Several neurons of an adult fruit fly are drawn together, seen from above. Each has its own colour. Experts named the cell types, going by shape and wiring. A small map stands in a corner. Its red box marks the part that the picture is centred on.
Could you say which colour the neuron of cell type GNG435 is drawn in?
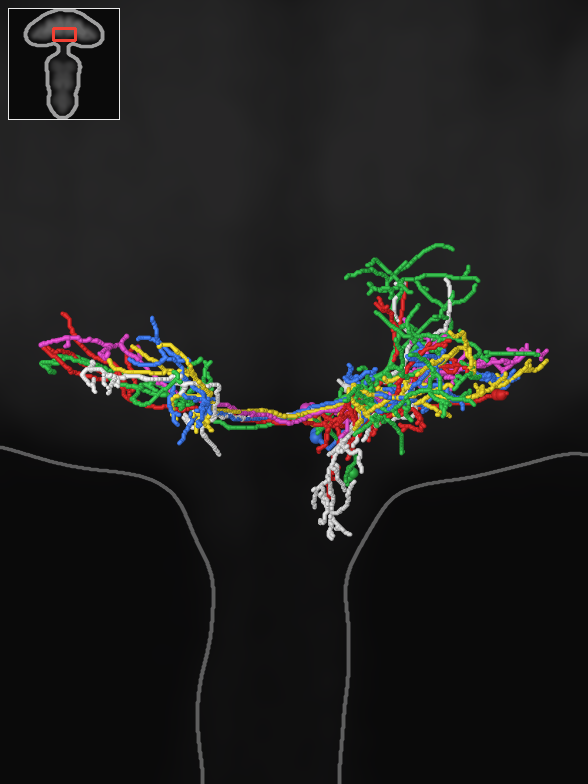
red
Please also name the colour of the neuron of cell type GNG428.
white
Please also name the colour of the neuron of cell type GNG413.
blue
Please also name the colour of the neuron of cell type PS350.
green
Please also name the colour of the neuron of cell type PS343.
yellow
